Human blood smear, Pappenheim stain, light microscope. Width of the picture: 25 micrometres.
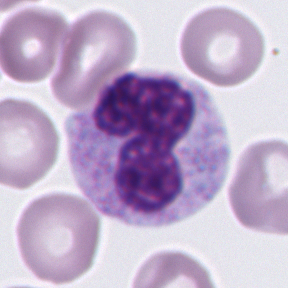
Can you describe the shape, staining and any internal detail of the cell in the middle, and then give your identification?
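The nucleus has two parts joined by a broad band rather than a thin strand. Its chromatin is dark purple and coarsely clumped. The cytoplasm is abundant and pale lilac, with fine pinkish-violet granules spread evenly through it. The cell is a segmented neutrophil.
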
